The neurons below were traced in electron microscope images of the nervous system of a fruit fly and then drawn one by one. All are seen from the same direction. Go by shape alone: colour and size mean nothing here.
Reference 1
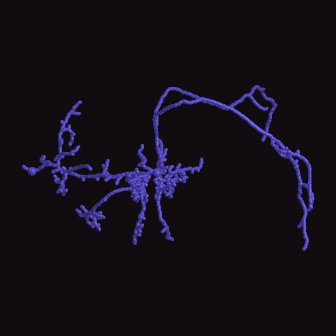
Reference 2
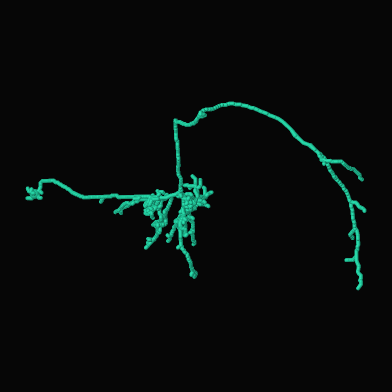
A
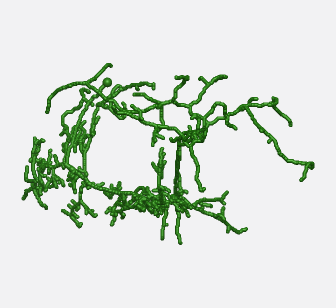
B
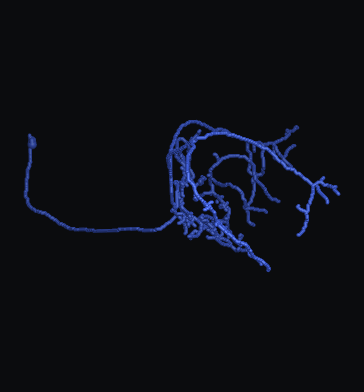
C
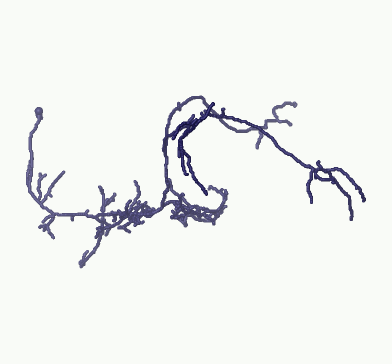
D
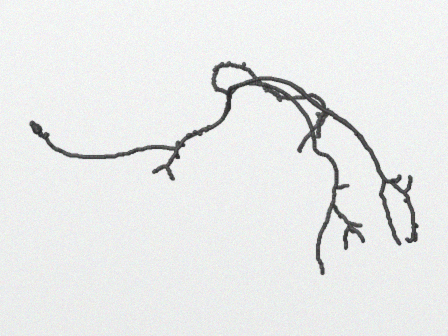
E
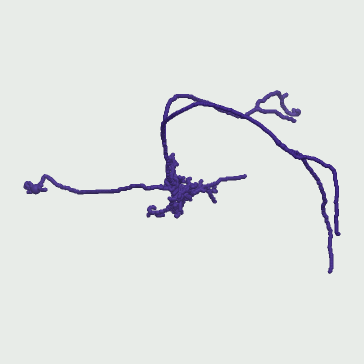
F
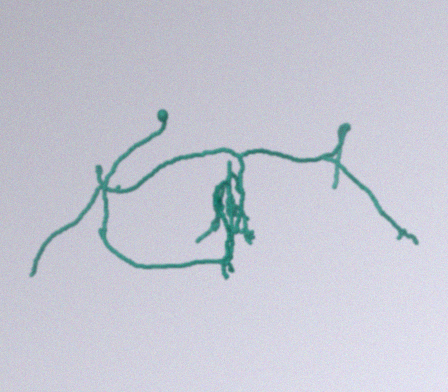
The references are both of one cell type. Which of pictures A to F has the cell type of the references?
Picture E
